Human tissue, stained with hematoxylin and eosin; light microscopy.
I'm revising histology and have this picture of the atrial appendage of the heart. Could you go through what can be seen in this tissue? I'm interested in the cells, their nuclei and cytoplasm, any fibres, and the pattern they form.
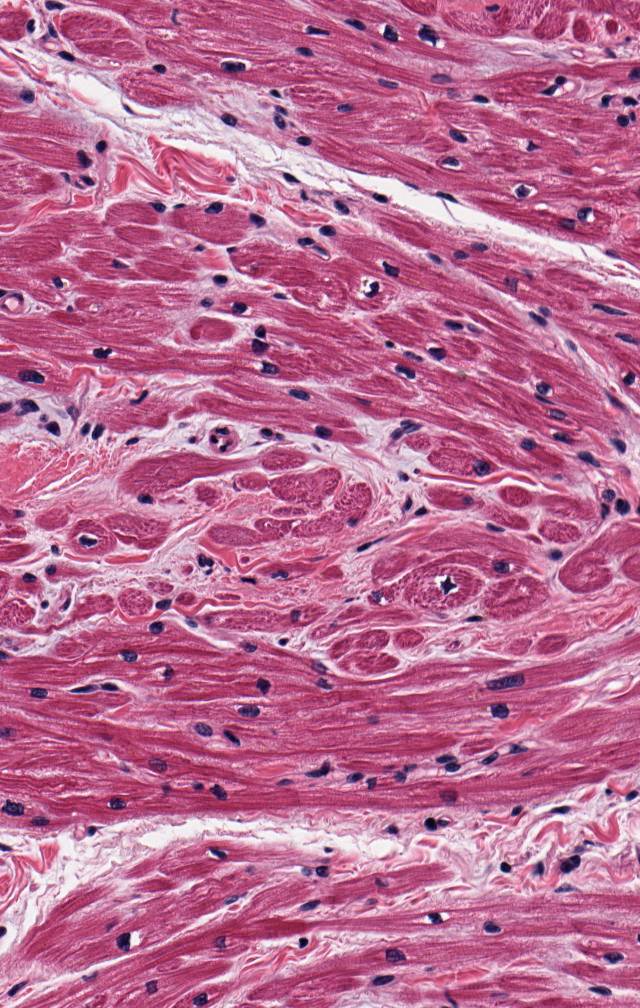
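Upper and lower field: muscle fibres mostly cut lengthwise, running roughly left to right. Middle band: fibres cut across, giving rounded and oval profiles. Nuclei oval, central within the fibre, not at its edge. Cytoplasm strongly pink, finely fibrillar.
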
